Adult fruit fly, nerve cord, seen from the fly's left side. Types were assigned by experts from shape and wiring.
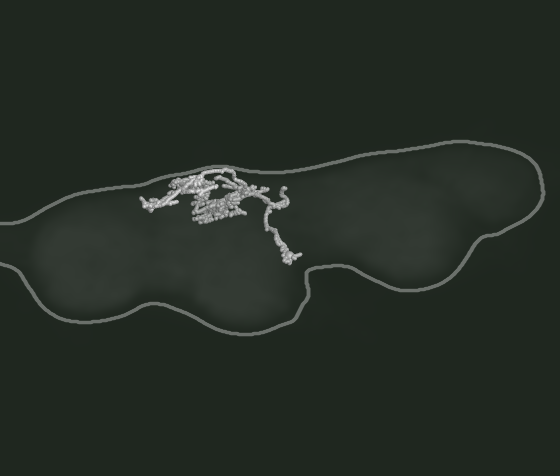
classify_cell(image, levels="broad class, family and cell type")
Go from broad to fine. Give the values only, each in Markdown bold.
**nerve-cord intrinsic neuron**, **hemilineage 03B**, **IN03B012**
